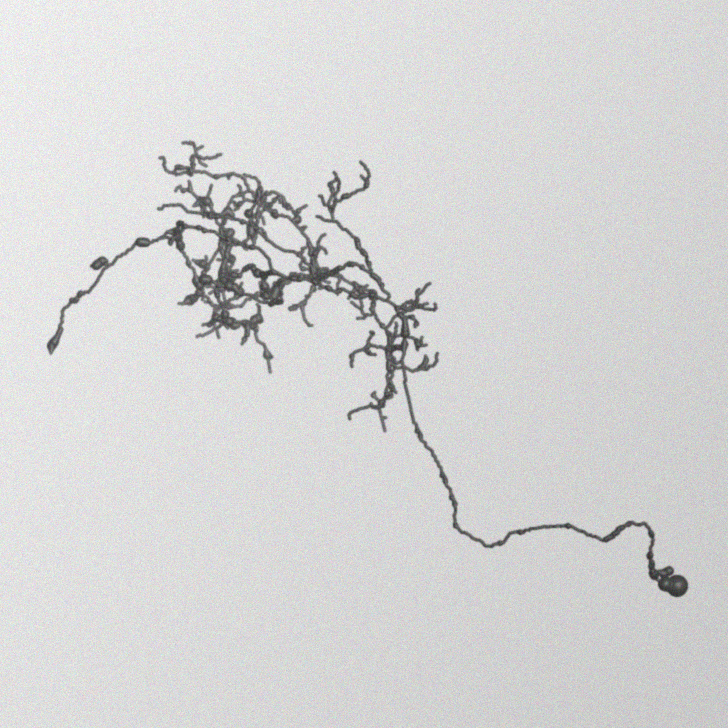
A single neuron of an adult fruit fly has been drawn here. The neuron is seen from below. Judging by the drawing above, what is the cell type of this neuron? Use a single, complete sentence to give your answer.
This neuron is a member of the SMP407 cell type.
